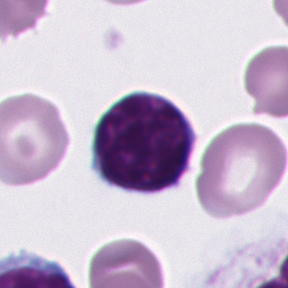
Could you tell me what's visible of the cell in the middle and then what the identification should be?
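Nucleus occupies nearly the whole cell; cytoplasm at most a very thin rim. Chromatin dark purple, coarsely clumped. No nucleoli seen. Surface without projections. Cell is a typical lymphocyte.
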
